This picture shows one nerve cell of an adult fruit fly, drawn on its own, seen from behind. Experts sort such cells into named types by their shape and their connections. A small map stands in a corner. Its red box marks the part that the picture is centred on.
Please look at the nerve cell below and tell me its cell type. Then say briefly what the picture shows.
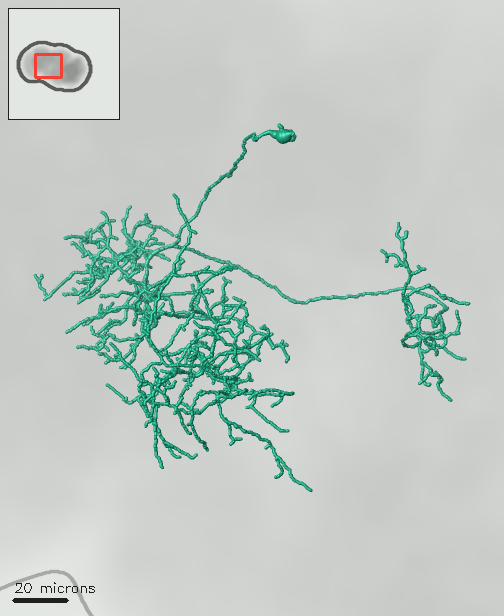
It is of cell type PS233. This is a central-brain intrinsic neuron. By the scale bar it is about 170 microns wide in this view. The picture shows dozens of branch ends.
